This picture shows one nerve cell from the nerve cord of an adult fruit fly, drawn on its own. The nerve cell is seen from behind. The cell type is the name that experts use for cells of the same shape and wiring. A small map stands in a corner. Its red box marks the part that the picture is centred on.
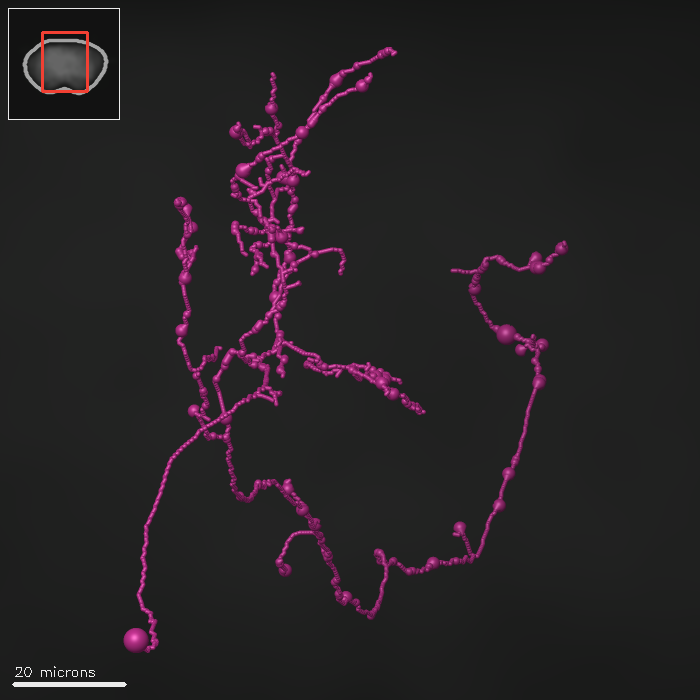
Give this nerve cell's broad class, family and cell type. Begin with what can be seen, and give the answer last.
From top to bottom in the picture it spans about 110 microns. Dozens of branch ends can be seen. Its broad class is nerve-cord intrinsic neuron. Its family is hemilineage 05B. The cell type is IN05B070.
